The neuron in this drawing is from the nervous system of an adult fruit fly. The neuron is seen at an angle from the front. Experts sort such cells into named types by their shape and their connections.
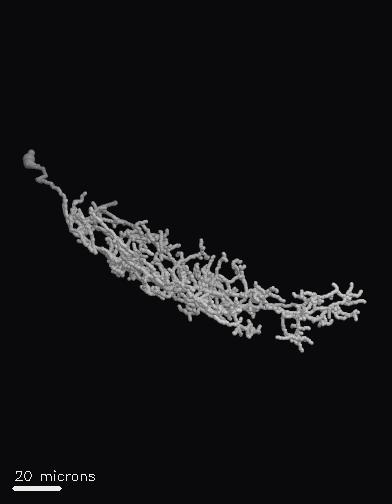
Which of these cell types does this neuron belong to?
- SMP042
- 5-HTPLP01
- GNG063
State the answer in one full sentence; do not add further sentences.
The neuron is of cell type GNG063.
